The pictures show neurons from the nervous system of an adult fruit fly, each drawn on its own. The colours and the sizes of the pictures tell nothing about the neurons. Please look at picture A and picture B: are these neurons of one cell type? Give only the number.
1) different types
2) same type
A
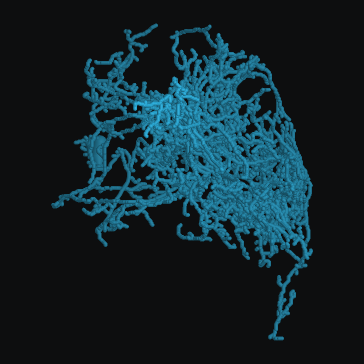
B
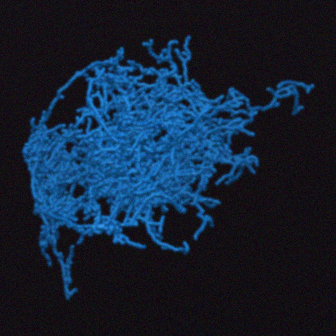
2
